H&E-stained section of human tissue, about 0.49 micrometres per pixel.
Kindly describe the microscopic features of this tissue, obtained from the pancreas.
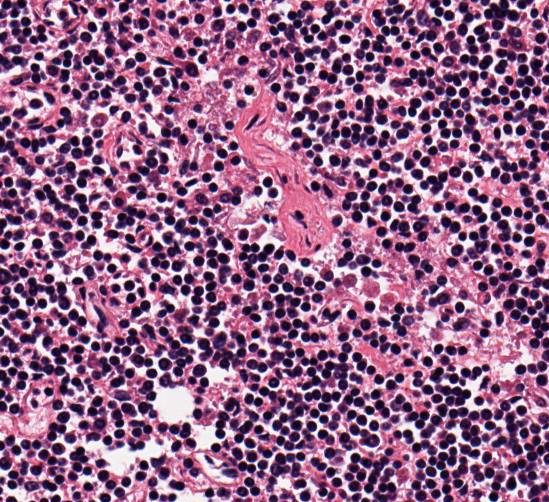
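A diffuse, densely packed sheet of small round cells fills the field, without follicles or other organised units. Most are small lymphocytes: dark, dense round nuclei, scant cytoplasm. Fewer, larger cells have paler nuclei and more pink cytoplasm. Loose, pale pink fibrillary stroma forms patches between cells.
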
